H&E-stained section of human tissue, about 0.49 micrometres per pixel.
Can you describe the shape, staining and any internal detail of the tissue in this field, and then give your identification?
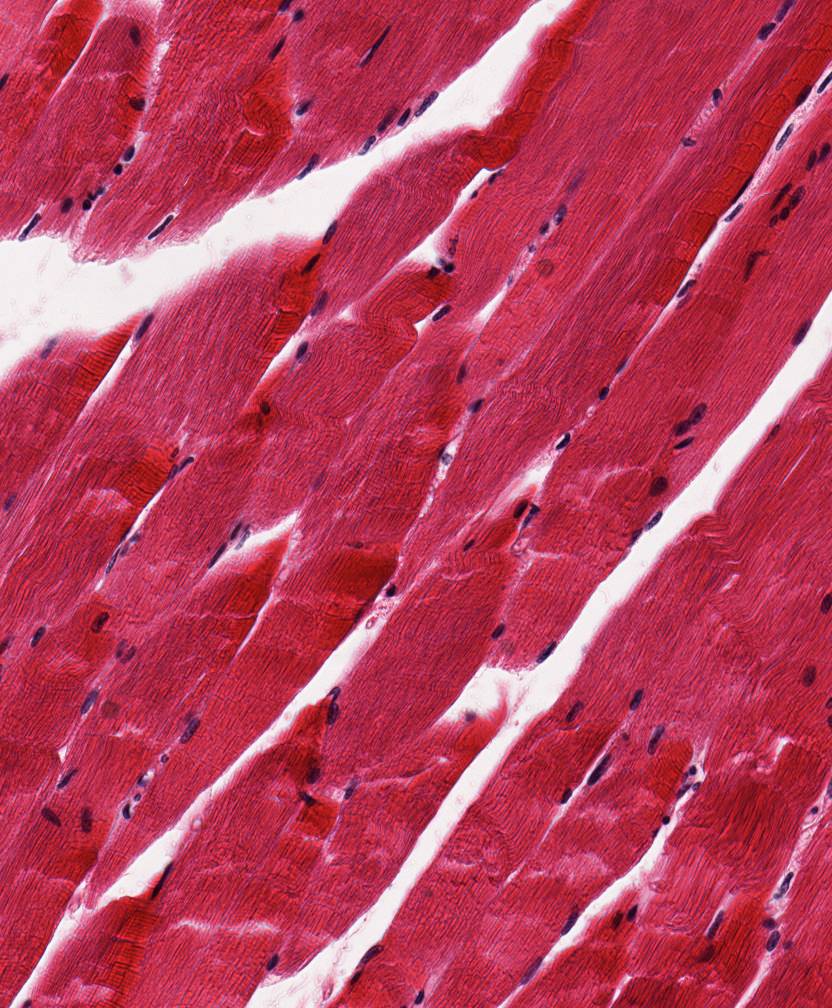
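Across the fibres run fine transverse cross-striations. The nuclei sit at the fibre edges rather than centrally, and are small, dark purple and elongated along the long axis of the fibres. Throughout the field the fibre cytoplasm stains a deep eosinophilic red. The tissue is skeletal muscle.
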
